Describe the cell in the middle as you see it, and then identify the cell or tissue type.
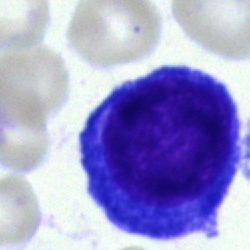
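The chromatin's finely textured, not coarsely clumped. Cytoplasm takes a deep blue stain, and its rim is widest along the lower part of the cell. Down there the edge gets ragged, with small protrusions. That one's a proerythroblast.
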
